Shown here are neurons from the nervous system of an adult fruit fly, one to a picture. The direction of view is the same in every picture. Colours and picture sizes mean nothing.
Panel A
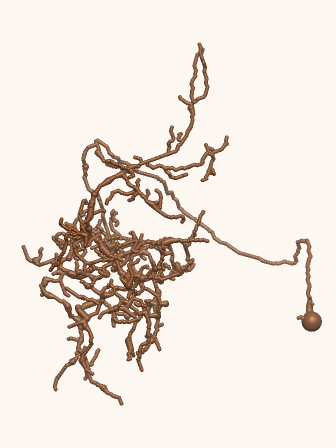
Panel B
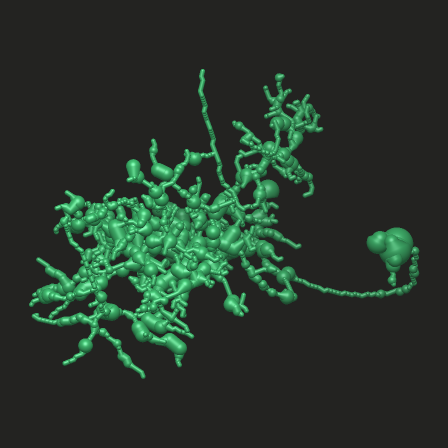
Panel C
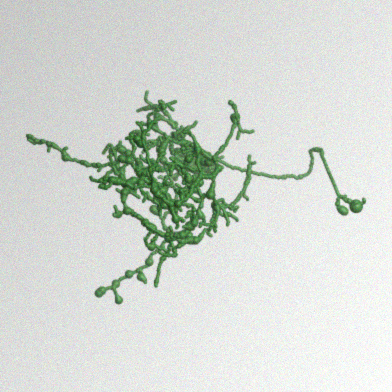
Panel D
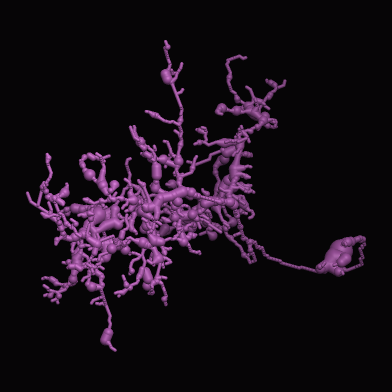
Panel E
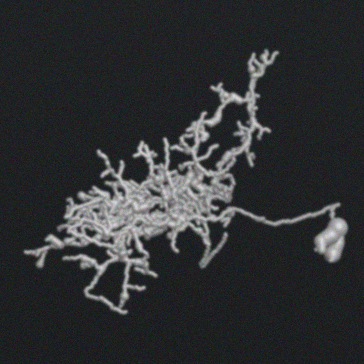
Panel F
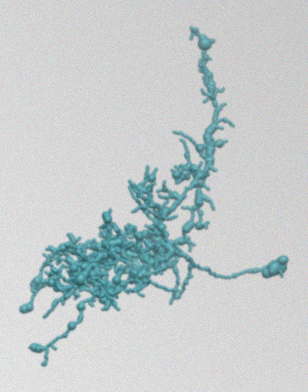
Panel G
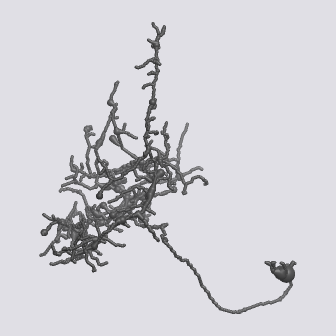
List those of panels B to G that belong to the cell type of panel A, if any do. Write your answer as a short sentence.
Panel C is of the same cell type.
